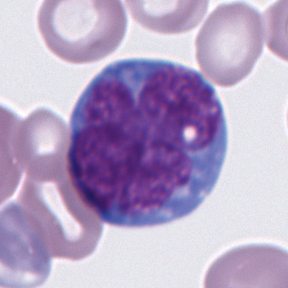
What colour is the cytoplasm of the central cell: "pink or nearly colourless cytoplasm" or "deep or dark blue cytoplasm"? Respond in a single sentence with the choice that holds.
The cytoplasm of this cell is deep, dark or strong blue.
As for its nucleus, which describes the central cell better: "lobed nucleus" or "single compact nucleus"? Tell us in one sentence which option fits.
Within the cell, the nucleus is split into distinct lobes.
